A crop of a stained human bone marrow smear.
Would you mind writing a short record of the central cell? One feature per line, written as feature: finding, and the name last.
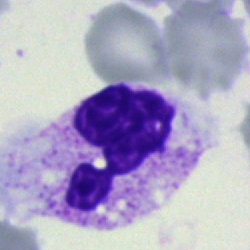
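Outline: irregular oval, longer left to right than top to bottom
Chromatin: dark purple, densely clumped
Cytoplasm: abundant, pale lilac
Vacuoles: several small clear ones in the cytoplasm
Name: segmented neutrophil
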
